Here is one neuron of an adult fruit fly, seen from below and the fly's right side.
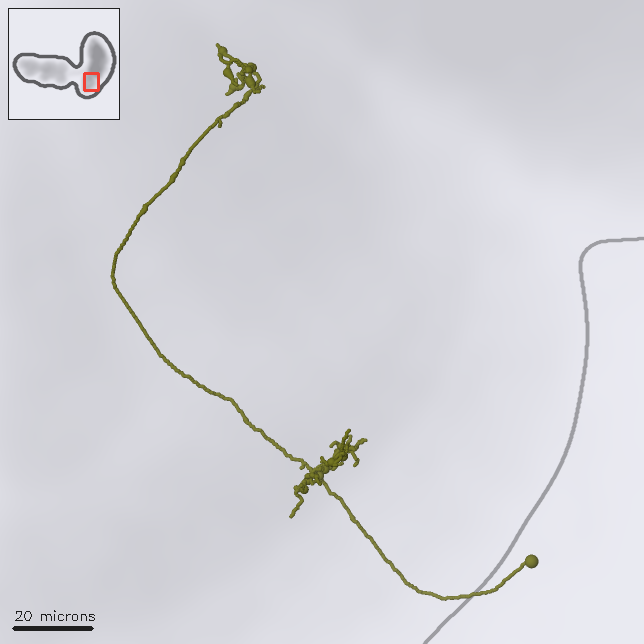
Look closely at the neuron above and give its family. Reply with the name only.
Tm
